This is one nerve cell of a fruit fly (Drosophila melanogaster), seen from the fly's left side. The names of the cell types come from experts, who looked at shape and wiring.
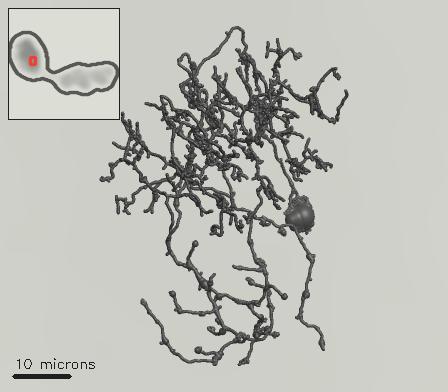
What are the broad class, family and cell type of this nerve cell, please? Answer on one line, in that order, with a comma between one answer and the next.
optic-lobe intrinsic neuron, Li, Li13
